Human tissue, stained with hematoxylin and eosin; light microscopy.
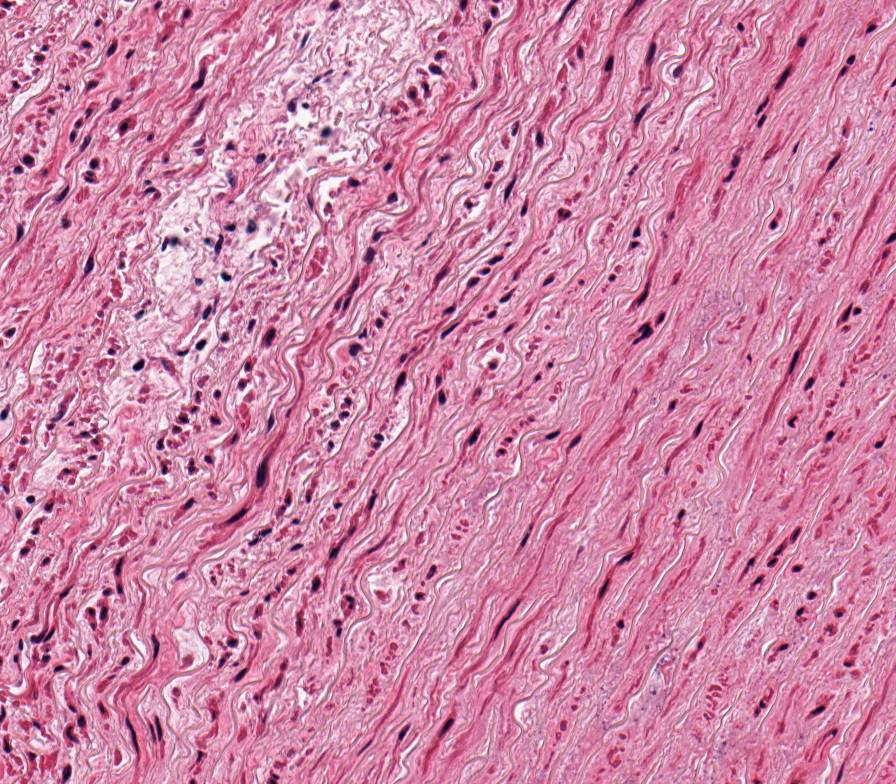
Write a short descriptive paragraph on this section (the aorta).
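You'll see wavy pink fibres running parallel across the whole field, lower left to upper right. Most nuclei are dark, elongated and spindle-shaped, lying along the fibres. Toward the upper left, a pale, loose patch appears where faint, finely granular material spreads the fibres apart. The right half's fibres are packed tighter than the left's.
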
